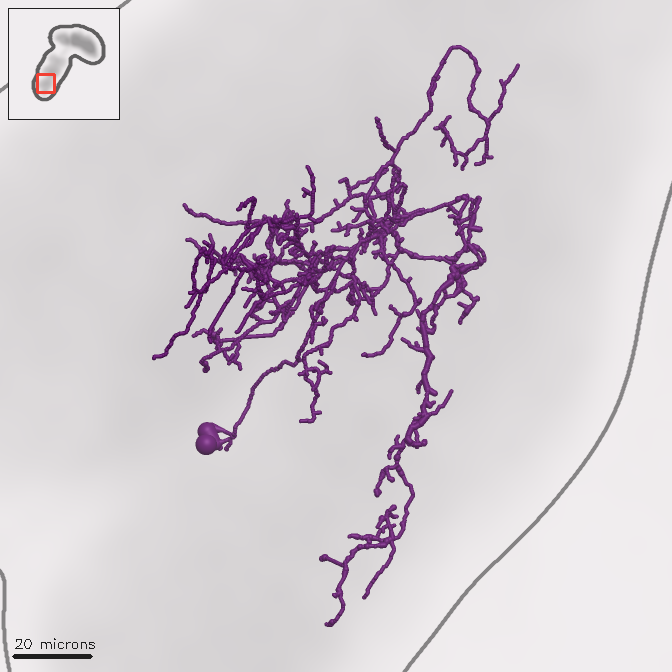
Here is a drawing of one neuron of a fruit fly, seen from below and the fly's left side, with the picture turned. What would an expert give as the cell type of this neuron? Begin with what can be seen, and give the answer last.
It lies in the nerve cord. From top to bottom in the picture it spans about 150 microns. It is a nerve-cord intrinsic neuron. It is of cell type INXXX402.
